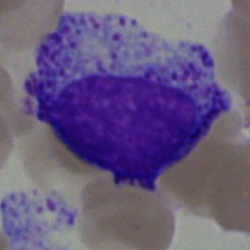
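Myelocyte in a stained bone marrow smear. The chromatin stains deep purple and has a finely mottled texture, set in pale greyish-lilac cytoplasm. Granules crowd most densely along the outer edge of the cell, whose outline is irregular and bumpy.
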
